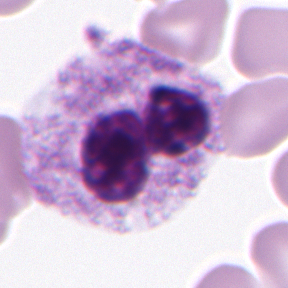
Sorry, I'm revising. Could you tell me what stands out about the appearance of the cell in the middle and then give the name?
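Roughly round outline with a small granular tag at top left. Nucleus in two separate lobes lying side by side, lower left to upper right. Dense, dark purple chromatin. Segmented neutrophil.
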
